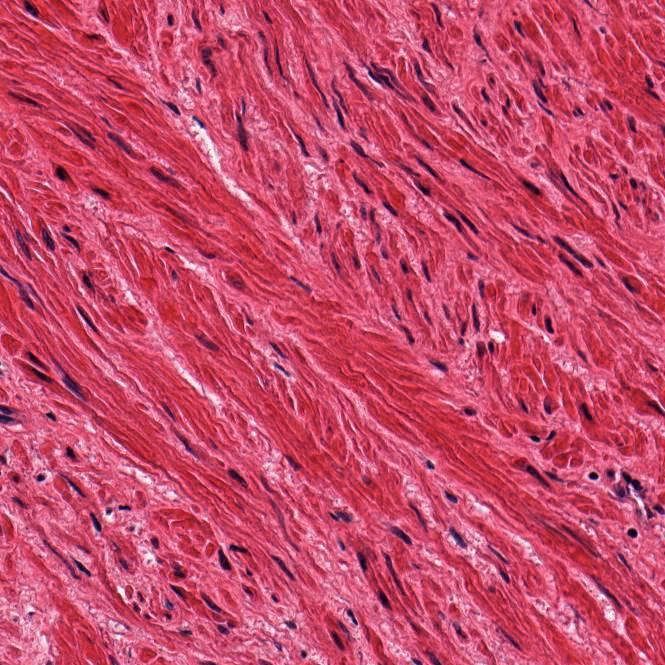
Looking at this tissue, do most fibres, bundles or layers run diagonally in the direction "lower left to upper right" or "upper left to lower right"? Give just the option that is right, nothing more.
Upper left to lower right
